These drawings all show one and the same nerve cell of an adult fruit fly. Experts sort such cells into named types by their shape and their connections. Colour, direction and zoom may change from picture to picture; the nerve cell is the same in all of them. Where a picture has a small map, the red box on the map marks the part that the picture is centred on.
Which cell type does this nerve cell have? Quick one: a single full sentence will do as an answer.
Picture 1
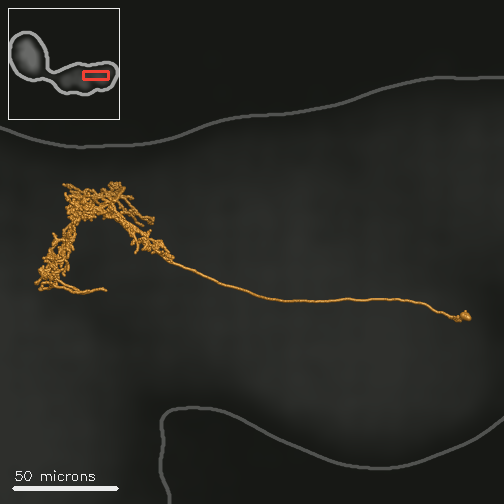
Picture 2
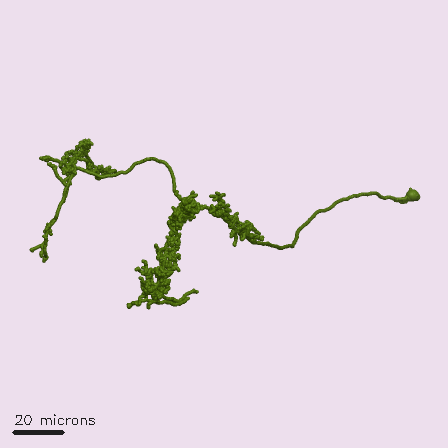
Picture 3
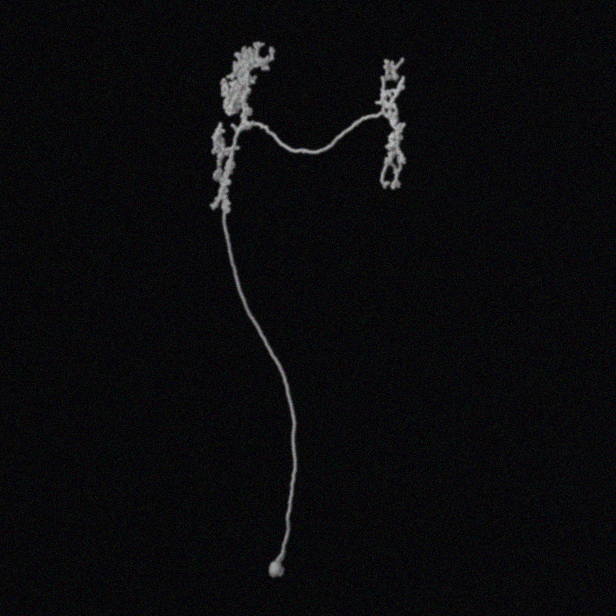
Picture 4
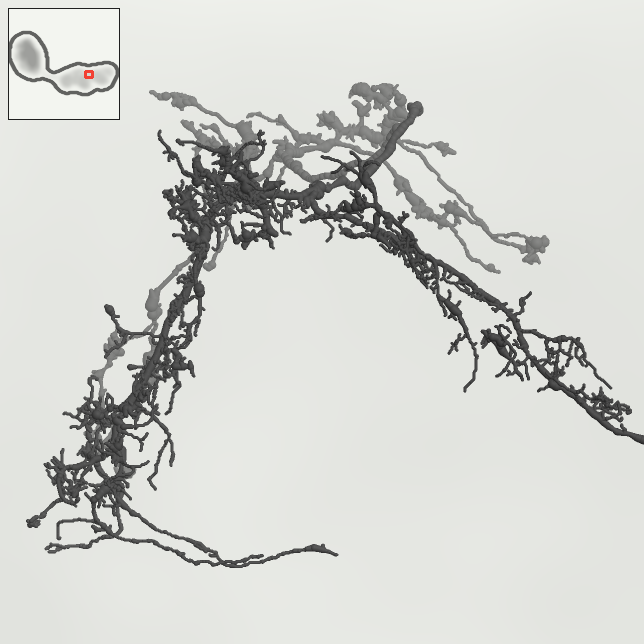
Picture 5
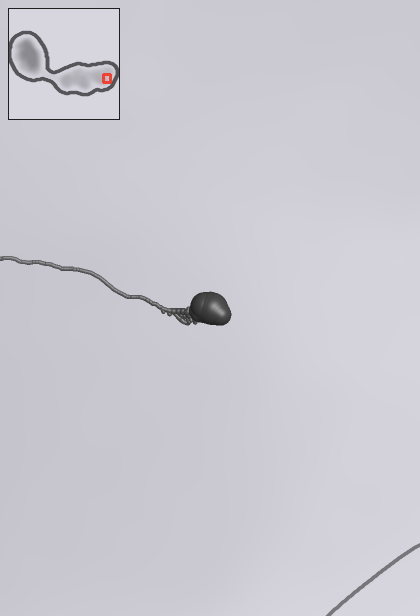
Included in the cell type IN06A056 is this nerve cell.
